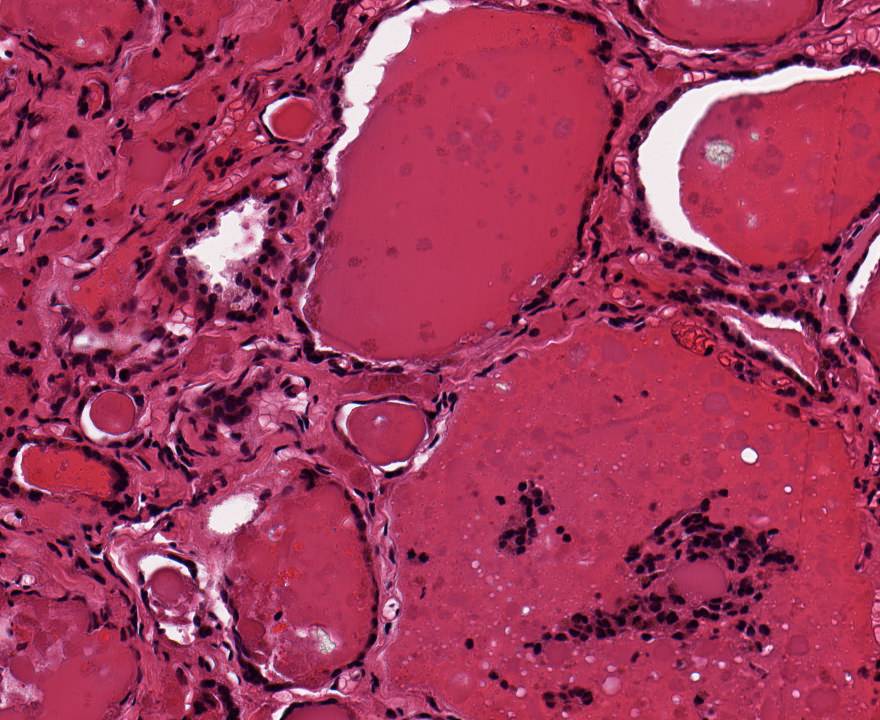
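Thyroid, haematoxylin and eosin. Rounded follicles of widely varying size, filled with pink colloid, make up the field; each is lined by a single layer of flattened cells with dark elongated nuclei. At left, small follicles crowd together in fibrous stroma. Lower right: irregular clusters of dark nuclei within the large colloid area.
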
